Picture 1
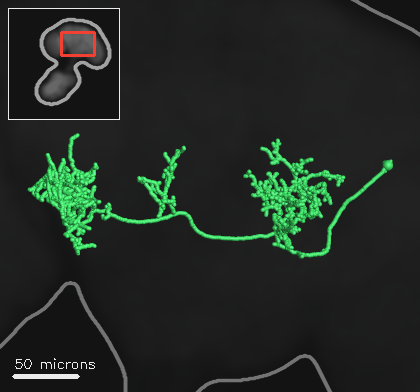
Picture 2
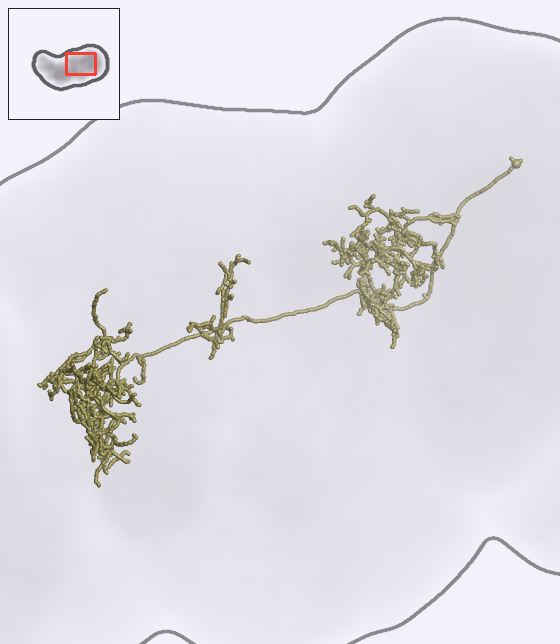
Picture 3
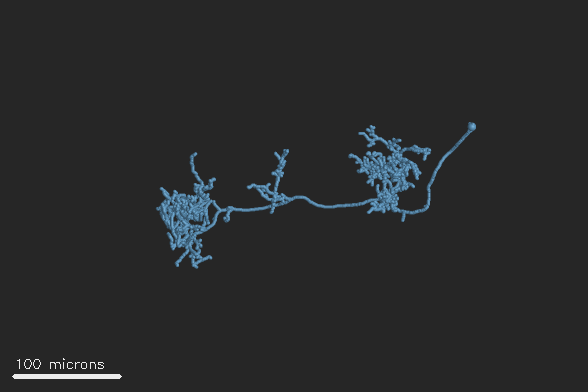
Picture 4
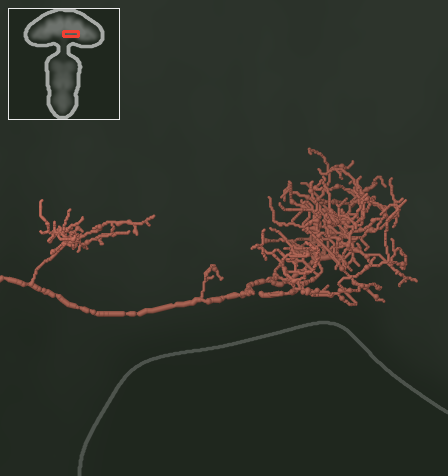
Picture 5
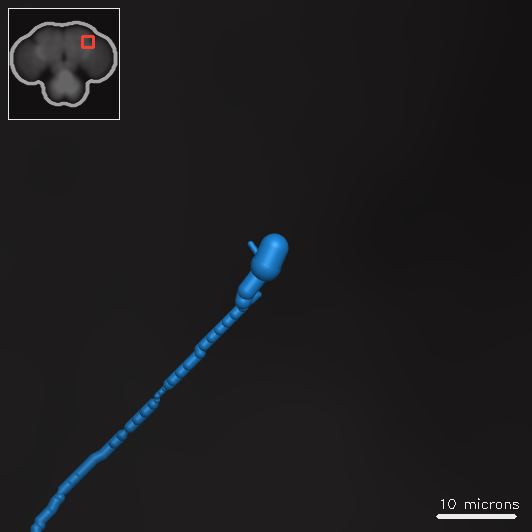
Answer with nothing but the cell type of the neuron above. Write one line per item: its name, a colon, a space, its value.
cell type: PLP259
